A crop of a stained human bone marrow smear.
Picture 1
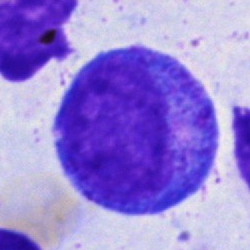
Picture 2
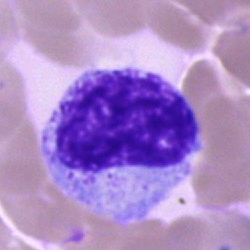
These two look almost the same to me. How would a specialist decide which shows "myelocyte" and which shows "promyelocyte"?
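Identification comes first: picture 1 is a promyelocyte and picture 2 a myelocyte. Outline: the promyelocyte is round and smooth, the myelocyte roughly round with a smooth edge. Nuclear position: the promyelocyte's nucleus sits off-centre toward the left, while the myelocyte's sits toward the top, leaving most of the cytoplasm below it. Nuclear shape: in the myelocyte it is a single unlobed mass, wider than it is tall. Chromatin: deep purple with a fine, slightly mottled pattern in the promyelocyte, but dark purple and coarsely clumped with small paler gaps in the myelocyte. Cytoplasm: the promyelocyte's is deep blue, widest as a crescent on the right, with a paler zone beside the nucleus on that side; the myelocyte's is pale lilac-blue and shows no vacuoles.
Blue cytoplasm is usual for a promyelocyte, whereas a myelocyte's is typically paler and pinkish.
Surroundings: other cells appear only at the edges of picture 1 and do not touch the promyelocyte.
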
